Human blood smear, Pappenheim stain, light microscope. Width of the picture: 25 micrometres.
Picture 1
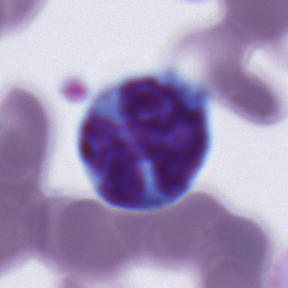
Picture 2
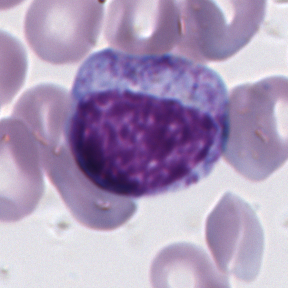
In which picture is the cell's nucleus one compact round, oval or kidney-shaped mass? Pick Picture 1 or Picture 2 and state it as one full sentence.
It is in Picture 2 that the cell's nucleus is one compact round, oval or kidney-shaped mass.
